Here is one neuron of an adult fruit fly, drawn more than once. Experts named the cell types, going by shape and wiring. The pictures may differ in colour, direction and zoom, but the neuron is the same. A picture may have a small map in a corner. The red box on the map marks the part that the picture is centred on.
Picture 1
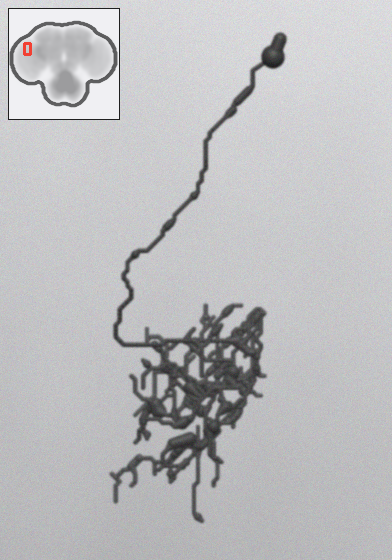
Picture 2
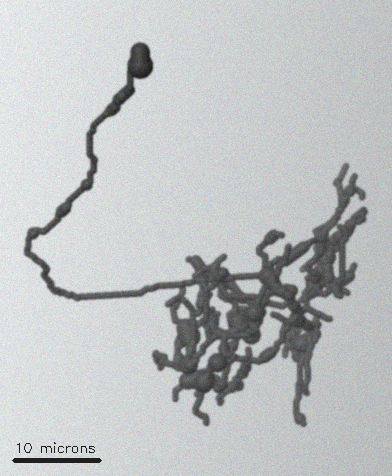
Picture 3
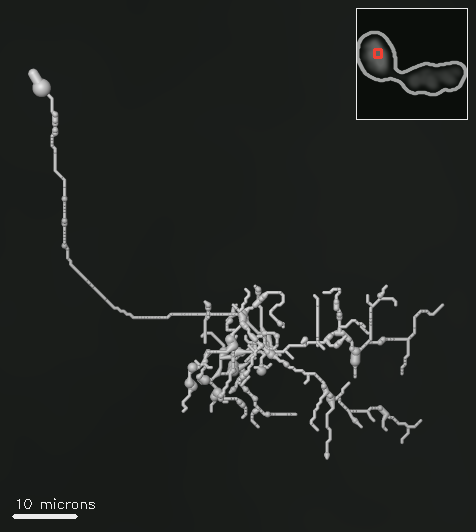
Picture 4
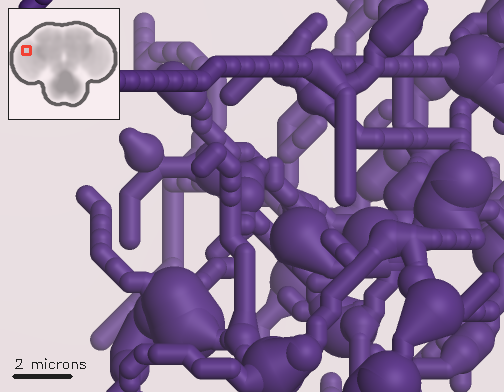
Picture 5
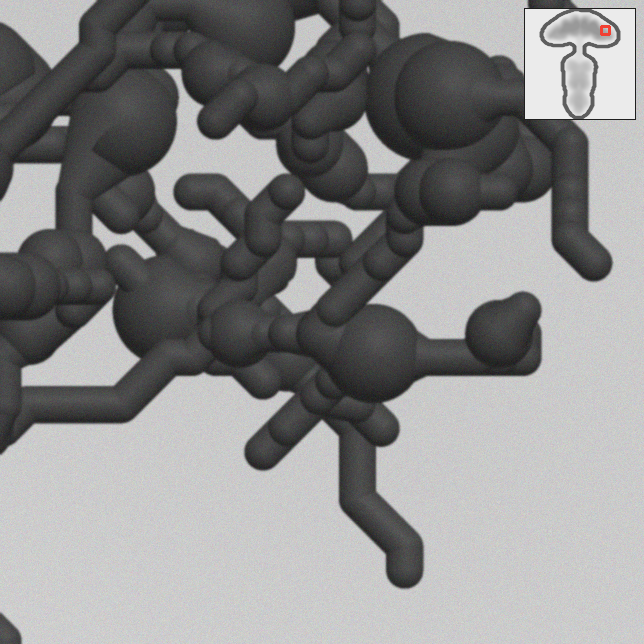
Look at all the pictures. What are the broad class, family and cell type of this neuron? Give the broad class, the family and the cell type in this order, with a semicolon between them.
optic-lobe intrinsic neuron; Mi; Mi16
